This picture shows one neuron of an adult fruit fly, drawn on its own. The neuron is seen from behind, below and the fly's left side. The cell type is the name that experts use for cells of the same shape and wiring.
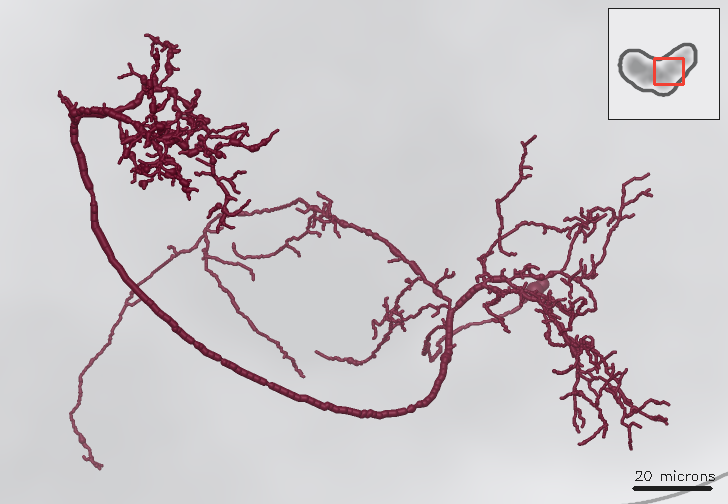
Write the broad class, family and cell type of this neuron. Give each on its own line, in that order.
nerve-cord intrinsic neuron
hemilineage 01A
IN01A035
